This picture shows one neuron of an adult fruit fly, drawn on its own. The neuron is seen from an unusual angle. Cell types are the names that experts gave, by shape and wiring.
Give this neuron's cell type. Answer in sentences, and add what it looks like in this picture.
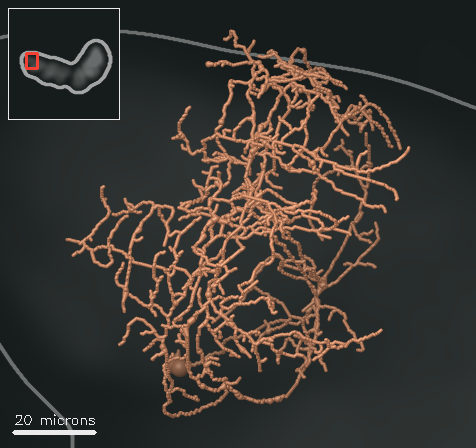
The cell type is IN00A017. It is a nerve-cord intrinsic neuron. The cell body can be seen at the bottom of the picture. From top to bottom in the picture it spans about 95 microns. More than a hundred branch ends can be seen.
